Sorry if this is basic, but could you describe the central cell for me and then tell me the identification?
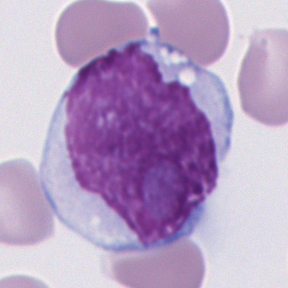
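Look at the outline first: round to oval, mostly smooth, with one small knob sticking out from the top edge. There's a rounded, paler bluish area in the lower right of the nucleus, and the cytoplasm shows no granules. That's a myeloblast.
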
